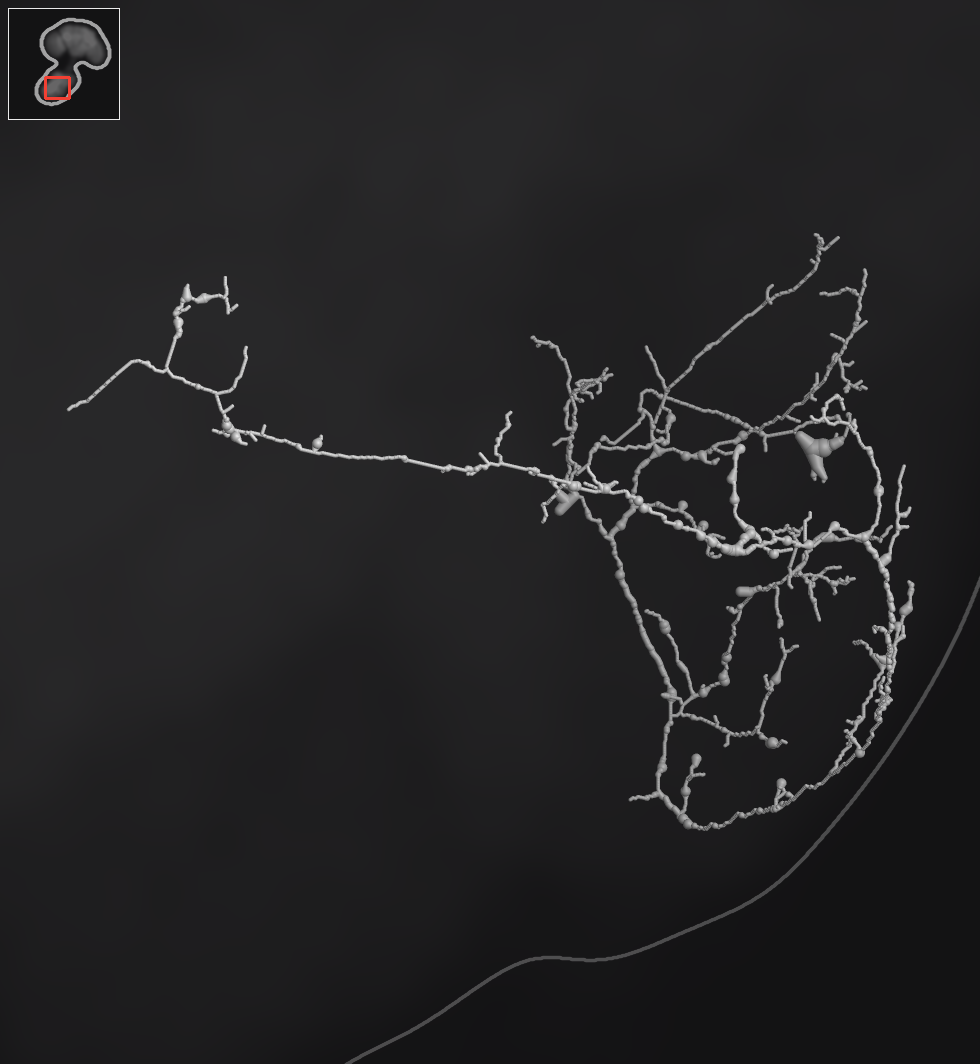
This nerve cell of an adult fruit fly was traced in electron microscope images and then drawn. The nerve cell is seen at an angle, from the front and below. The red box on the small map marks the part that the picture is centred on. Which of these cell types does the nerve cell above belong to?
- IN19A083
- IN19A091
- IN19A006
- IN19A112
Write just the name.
IN19A083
